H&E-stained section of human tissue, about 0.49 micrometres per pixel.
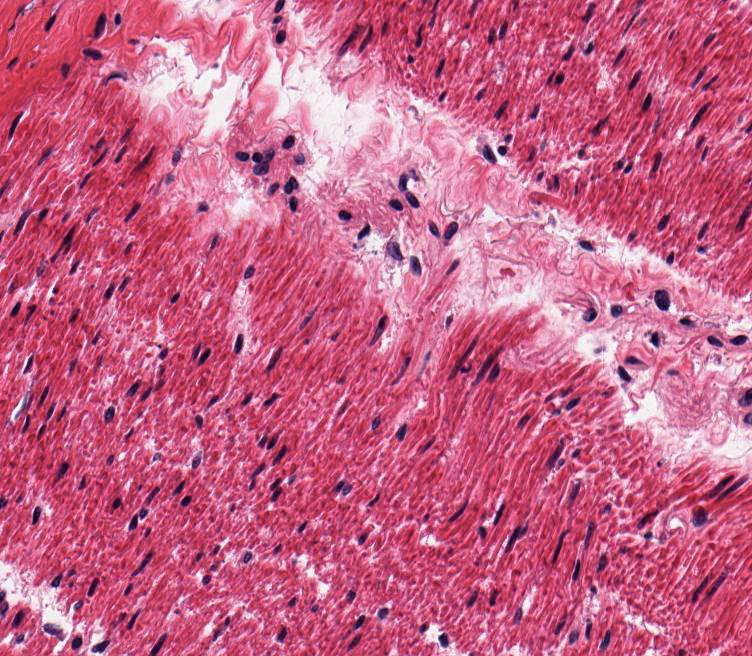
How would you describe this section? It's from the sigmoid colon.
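Muscle tissue, densely eosinophilic, makes up most of the field. Within each muscle region the fibres run parallel to one another, with their nuclei aligned along them. These nuclei are elongated, cigar-shaped and dark blue. A band of connective tissue contains wavy, pale pink collagen fibres.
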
